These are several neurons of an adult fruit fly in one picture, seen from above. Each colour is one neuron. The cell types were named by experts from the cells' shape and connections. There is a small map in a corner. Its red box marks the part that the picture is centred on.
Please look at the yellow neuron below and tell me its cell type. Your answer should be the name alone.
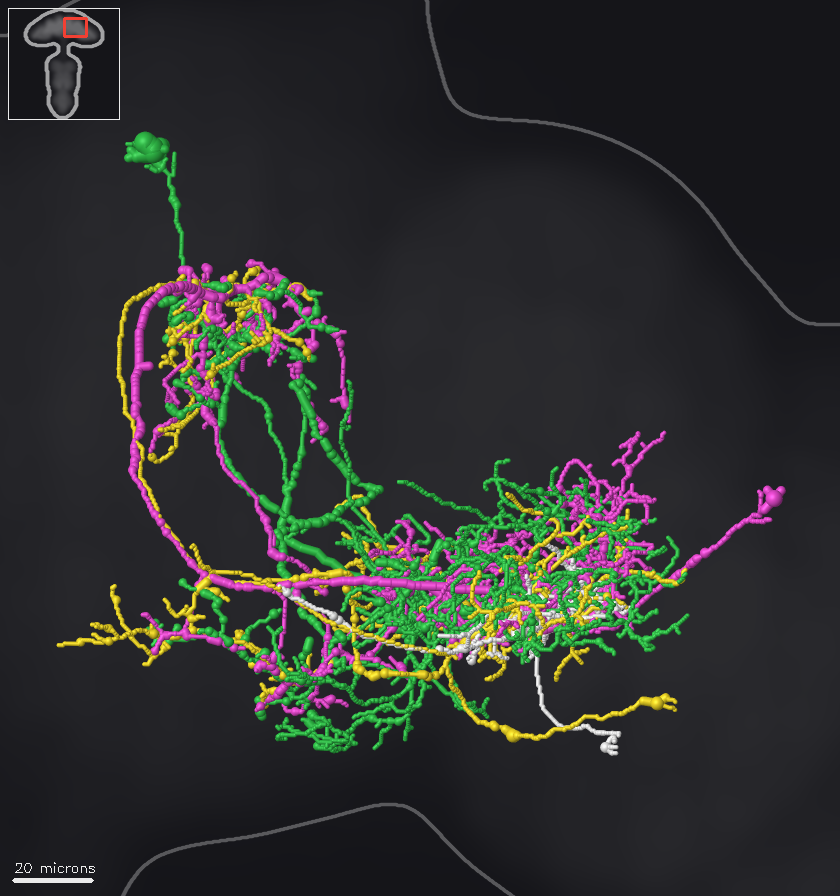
PLP097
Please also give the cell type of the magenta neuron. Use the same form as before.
PLP096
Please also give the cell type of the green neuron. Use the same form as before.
PLP257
